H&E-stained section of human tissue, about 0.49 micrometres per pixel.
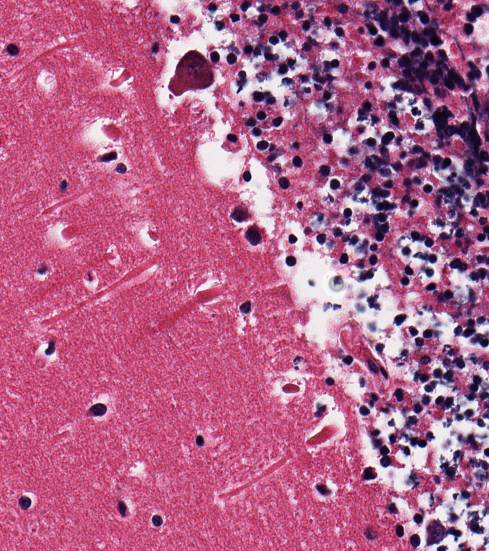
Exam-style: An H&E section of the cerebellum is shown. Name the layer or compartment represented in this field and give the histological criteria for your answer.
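The molecular layer occupies the left half. Checking it: pale pink, finely fibrillar tissue with few nuclei.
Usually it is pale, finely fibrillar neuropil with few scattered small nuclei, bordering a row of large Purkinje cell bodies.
Next, a single large neuronal cell body with dense dark pink-purple cytoplasm sits on its border near the top. Last, dark nuclei crowd the right part.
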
